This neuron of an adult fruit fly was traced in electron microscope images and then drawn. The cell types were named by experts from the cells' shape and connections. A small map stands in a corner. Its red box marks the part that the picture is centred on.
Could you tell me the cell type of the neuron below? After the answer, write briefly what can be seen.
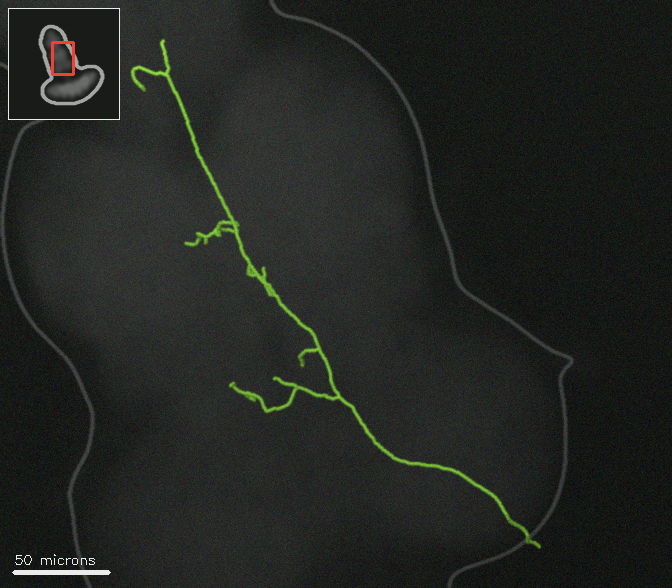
Its cell type is SNpp17. It is a sensory neuron entering the nerve cord. The drawing shows no cell body. By the scale bar it is about 250 microns tall in this view.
